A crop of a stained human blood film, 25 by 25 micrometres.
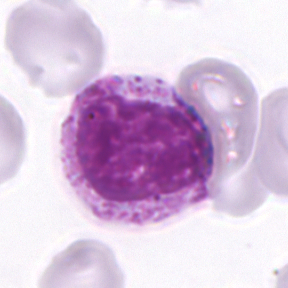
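Myelocyte, the central cell in a stained smear of peripheral blood. A single unlobed nucleus fills most of the cell, its deep purple chromatin clumped, with paler streaks running between the clumps. The cytoplasm is pale pinkish-lilac and scattered with many fine purple granules. The myelocyte measures about 14 micrometres across.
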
